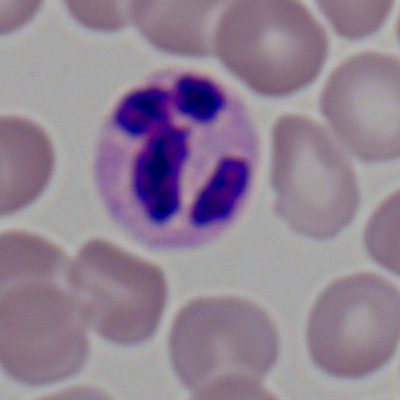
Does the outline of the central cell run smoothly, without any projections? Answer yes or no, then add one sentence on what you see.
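Yes. The cell outline is round and smooth.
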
